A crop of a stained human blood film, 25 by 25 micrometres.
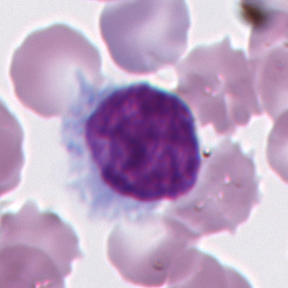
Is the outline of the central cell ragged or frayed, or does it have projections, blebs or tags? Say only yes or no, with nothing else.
Yes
